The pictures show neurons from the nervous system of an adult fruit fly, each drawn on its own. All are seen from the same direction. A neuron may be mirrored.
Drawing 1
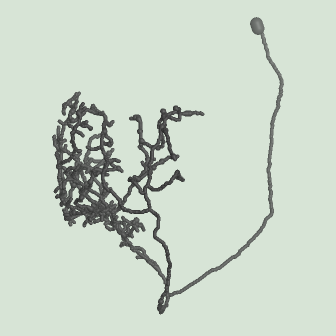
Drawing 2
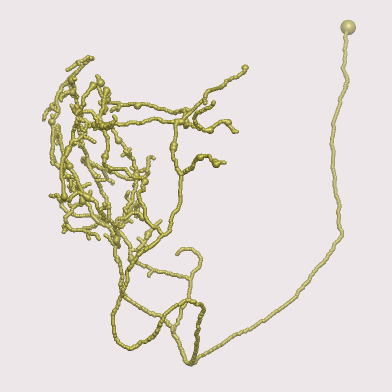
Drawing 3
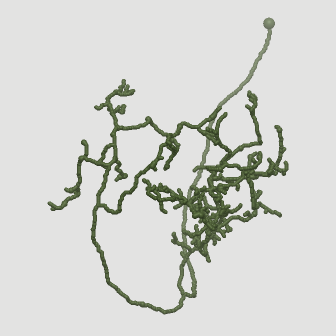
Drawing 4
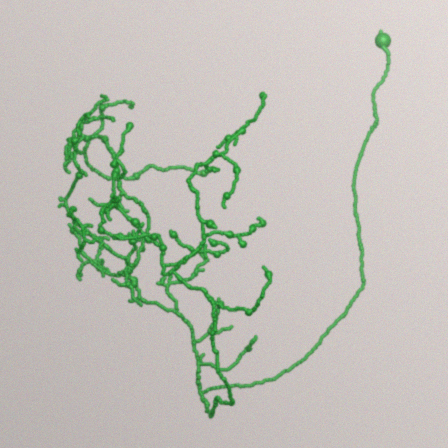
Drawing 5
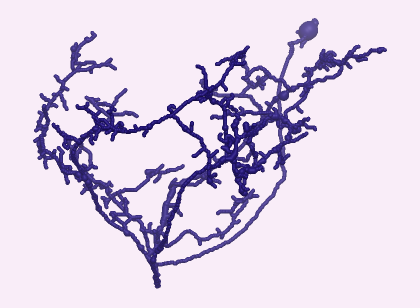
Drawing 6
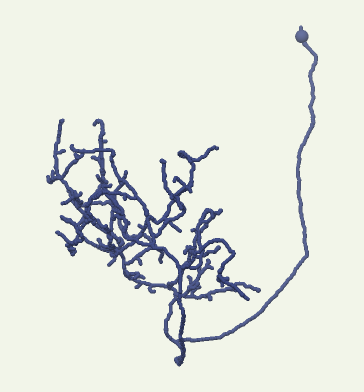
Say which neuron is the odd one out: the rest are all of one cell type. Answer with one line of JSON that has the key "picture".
{"picture": 5}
